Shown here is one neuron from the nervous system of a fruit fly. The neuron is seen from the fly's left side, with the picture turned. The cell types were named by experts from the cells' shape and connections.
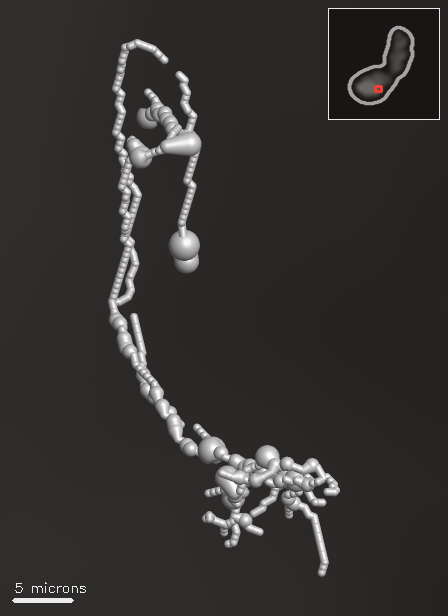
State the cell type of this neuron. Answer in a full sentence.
The cell type is T4c.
